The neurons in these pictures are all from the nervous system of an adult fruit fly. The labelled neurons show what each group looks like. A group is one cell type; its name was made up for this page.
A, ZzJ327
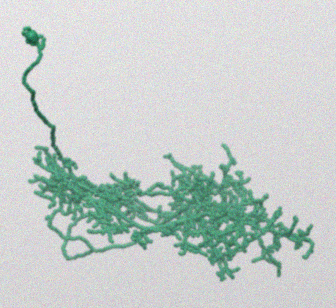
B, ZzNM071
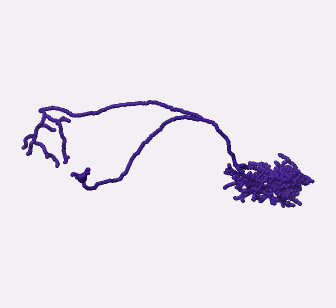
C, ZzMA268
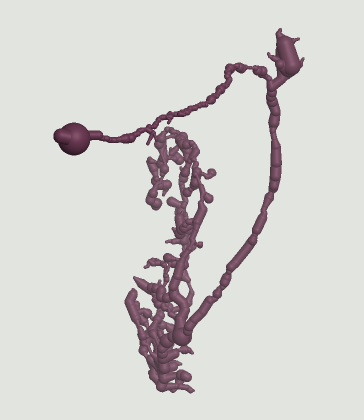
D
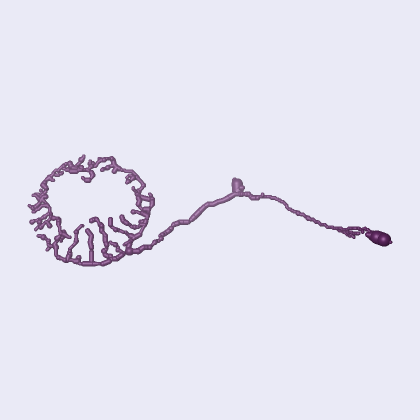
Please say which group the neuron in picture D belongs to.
ZzMA268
